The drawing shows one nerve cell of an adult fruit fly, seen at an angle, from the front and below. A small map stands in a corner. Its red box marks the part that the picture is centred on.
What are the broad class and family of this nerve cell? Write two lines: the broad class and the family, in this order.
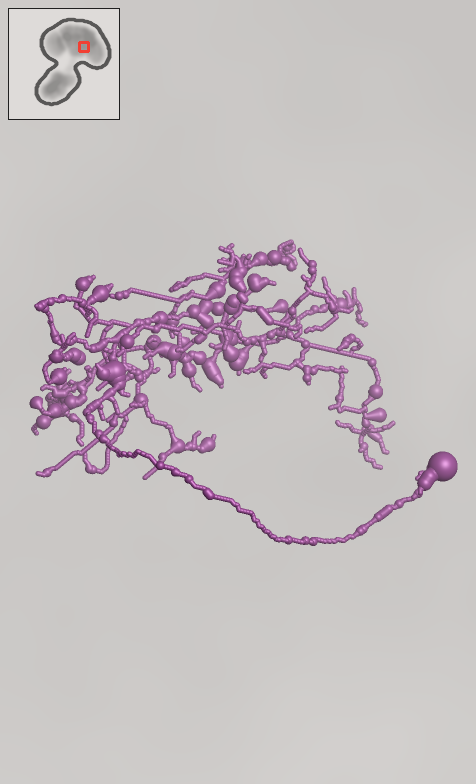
central-brain intrinsic neuron
hemilineage TRdm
